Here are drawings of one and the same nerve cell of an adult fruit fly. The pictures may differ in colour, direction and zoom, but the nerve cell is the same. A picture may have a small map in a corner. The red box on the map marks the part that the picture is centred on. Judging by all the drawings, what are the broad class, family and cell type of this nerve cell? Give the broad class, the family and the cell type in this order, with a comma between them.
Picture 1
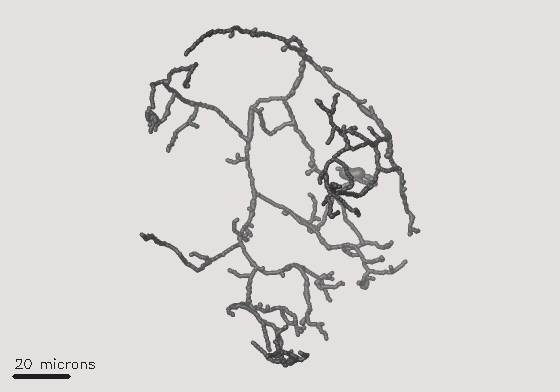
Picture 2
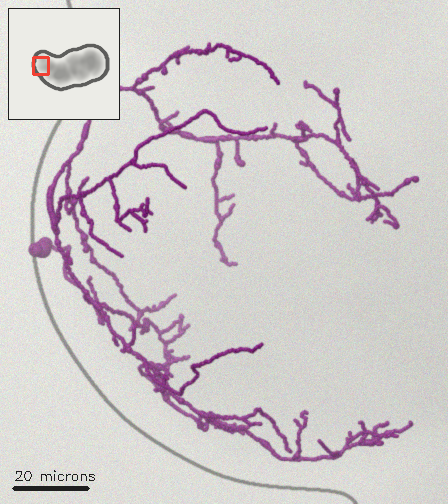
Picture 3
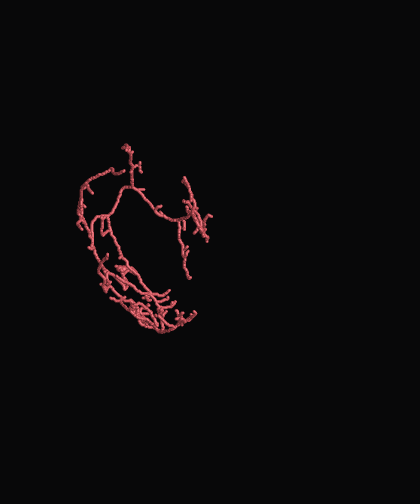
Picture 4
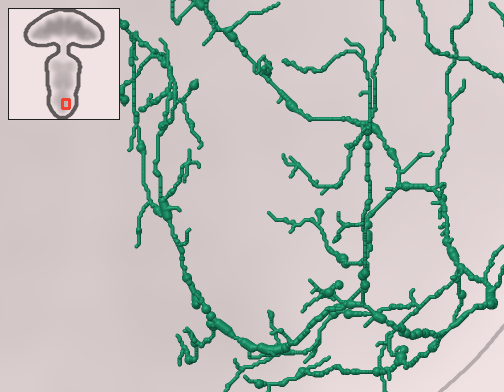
nerve-cord intrinsic neuron, hemilineage 13A, IN13A069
